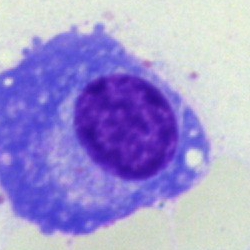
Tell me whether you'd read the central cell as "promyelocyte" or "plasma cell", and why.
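The central cell is a plasma cell, not a promyelocyte. Its chromatin is dense and dark purple, with small paler patches.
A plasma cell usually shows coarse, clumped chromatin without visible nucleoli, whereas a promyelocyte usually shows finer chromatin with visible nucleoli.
The blue cytoplasm is abundant and covers a larger area than the nucleus. Just to the left of the nucleus the cytoplasm has a paler zone, and to the right of it lies a round clear vacuole.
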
